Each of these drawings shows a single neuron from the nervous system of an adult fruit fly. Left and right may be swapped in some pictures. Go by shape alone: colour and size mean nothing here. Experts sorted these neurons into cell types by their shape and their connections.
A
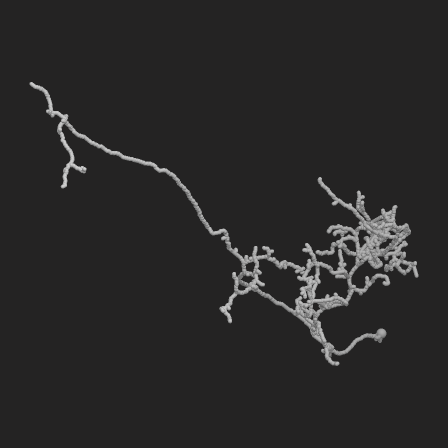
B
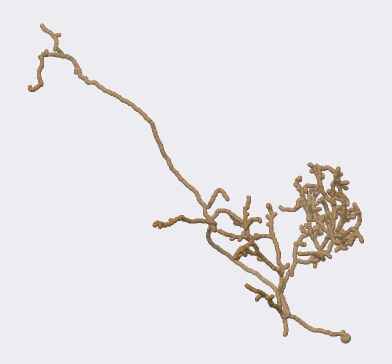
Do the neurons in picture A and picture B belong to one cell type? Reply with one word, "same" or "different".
same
